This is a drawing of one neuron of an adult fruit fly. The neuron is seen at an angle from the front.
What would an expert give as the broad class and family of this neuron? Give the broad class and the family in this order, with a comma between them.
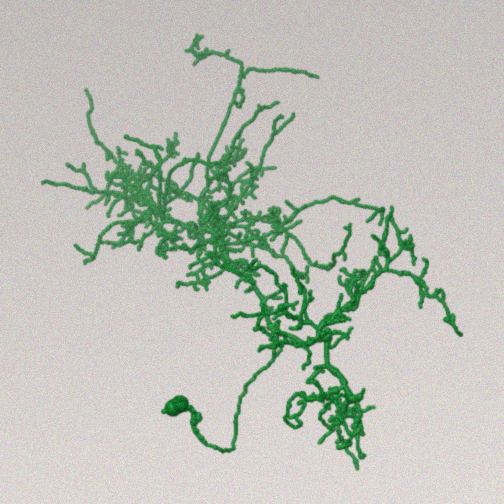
nerve-cord intrinsic neuron, hemilineage 13A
